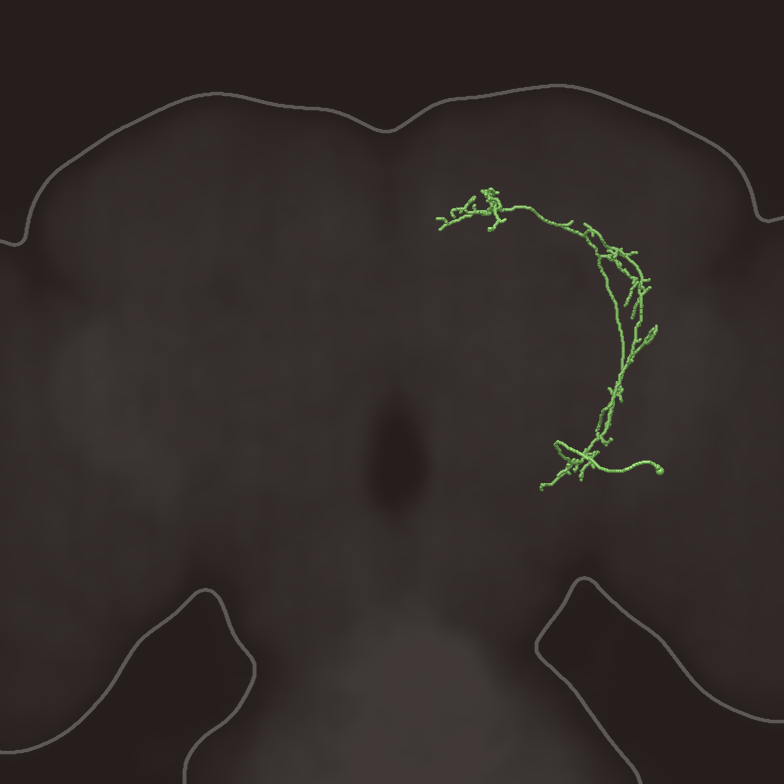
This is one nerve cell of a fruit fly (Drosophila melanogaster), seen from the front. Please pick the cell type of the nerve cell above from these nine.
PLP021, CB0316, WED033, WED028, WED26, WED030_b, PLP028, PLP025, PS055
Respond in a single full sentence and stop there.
It is PLP028 that names the cell type of this nerve cell.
